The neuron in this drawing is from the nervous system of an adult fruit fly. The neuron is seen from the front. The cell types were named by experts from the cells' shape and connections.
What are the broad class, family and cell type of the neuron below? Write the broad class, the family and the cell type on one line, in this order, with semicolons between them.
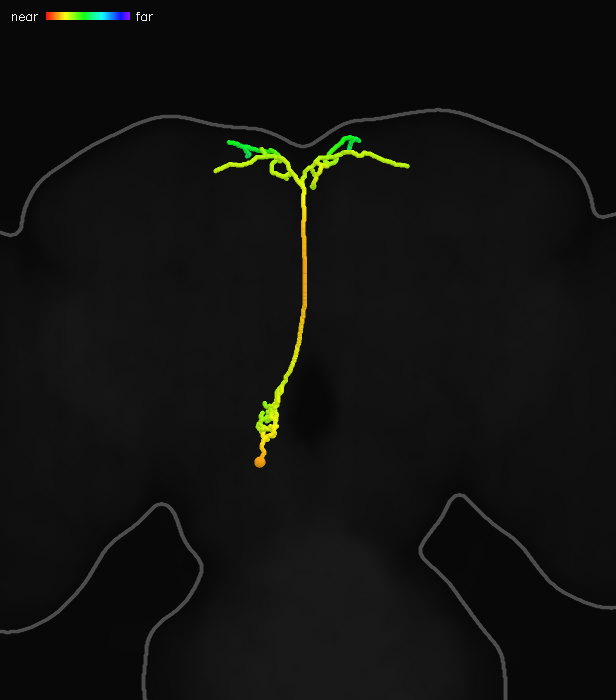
central-brain intrinsic neuron; hemilineage FLAa3; CB1008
